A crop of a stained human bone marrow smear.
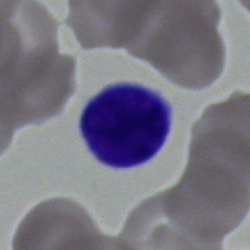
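Lymphocyte in a stained bone marrow smear. Point by point, the chromatin is dense and stains dark blue-purple throughout, little or no cytoplasm is visible around the nucleus, no granules appear in or around the cell, and the outline is smooth, without projections.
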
